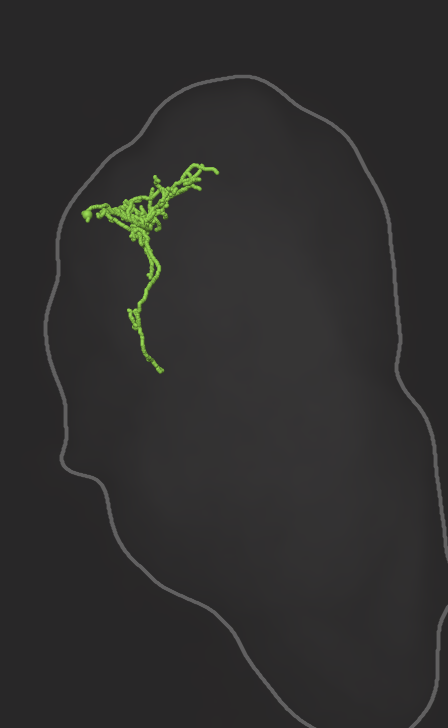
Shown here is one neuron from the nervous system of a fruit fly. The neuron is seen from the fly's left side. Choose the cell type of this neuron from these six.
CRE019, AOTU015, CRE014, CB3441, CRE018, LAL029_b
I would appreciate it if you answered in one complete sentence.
It is CRE018 that is the cell type of the neuron.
